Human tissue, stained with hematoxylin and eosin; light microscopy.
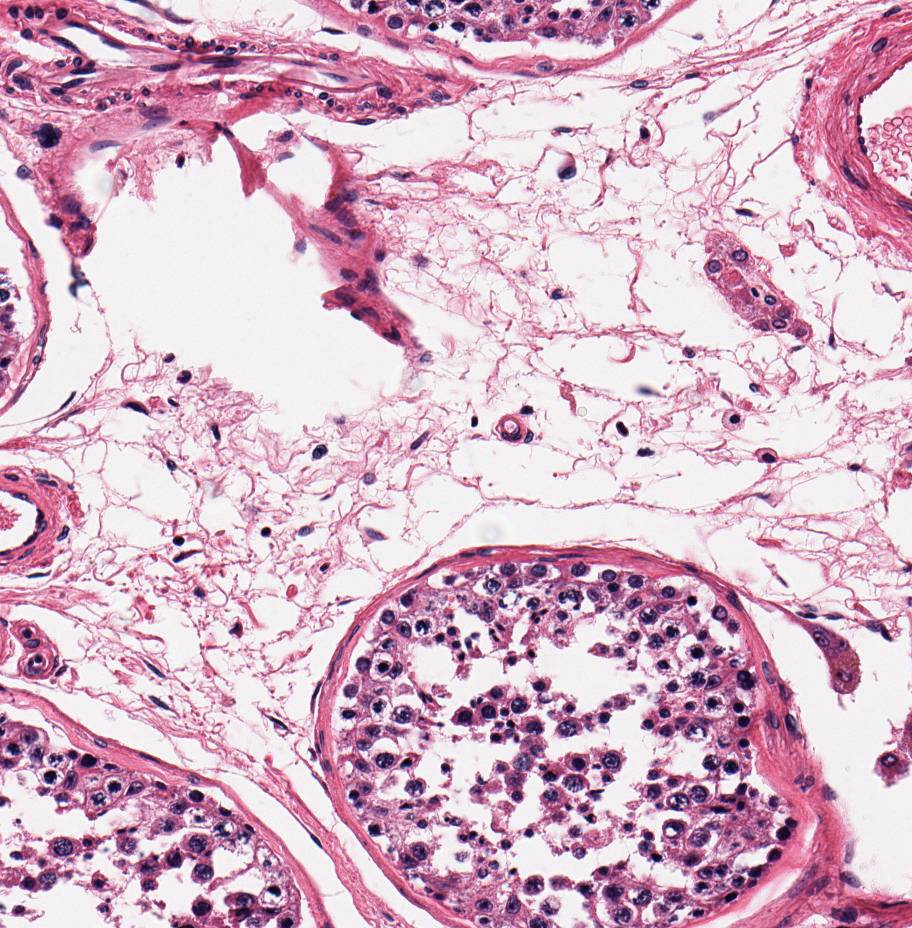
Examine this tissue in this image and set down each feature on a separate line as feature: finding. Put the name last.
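Tubules: round, in cross section, at corners and lower right
Stroma: broad loose band across the middle, separating the tubules
Contents: lower right tubule filled with many layers of rounded germ cells, dark round nuclei
Lumen: irregular, central in that tubule, holding loosened, scattered cells
Vessel: upper right edge, thick pink muscular wall, red blood cells
Name: testis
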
